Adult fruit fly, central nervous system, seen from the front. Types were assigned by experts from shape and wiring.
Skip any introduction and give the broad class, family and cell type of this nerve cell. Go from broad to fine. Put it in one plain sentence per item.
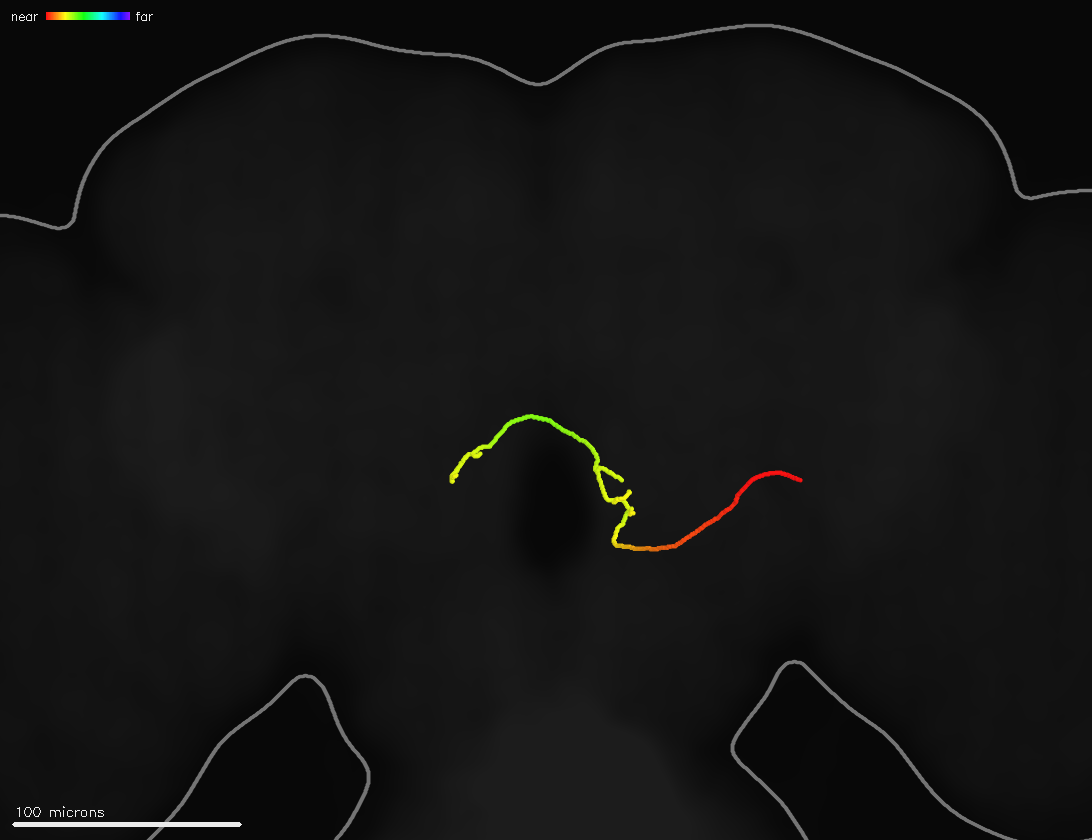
A sensory neuron entering the brain of class olfactory, type ORN_VM6m.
